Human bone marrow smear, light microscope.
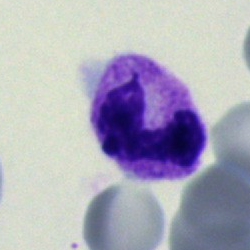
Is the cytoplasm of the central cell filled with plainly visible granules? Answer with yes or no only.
Yes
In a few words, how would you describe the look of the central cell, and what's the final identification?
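Nucleus: curved band, bent into a U. Chromatin: dark, coarsely clumped. Nucleoli: none visible. Cytoplasm: no vacuoles. Band neutrophil.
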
